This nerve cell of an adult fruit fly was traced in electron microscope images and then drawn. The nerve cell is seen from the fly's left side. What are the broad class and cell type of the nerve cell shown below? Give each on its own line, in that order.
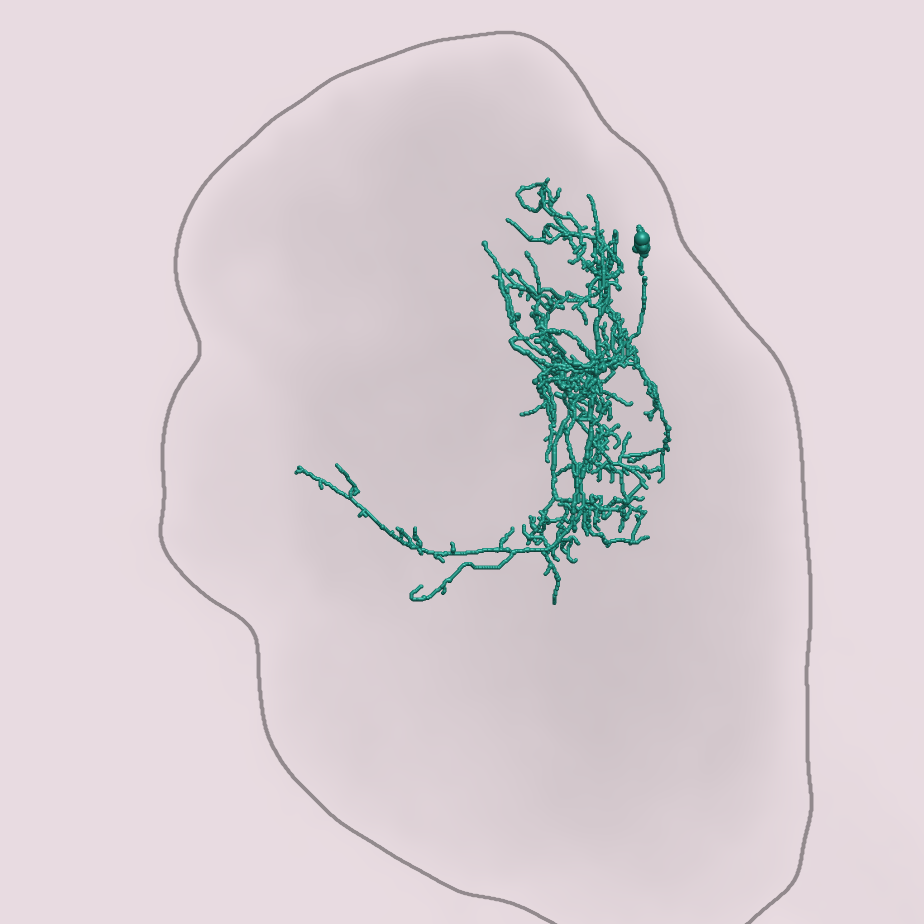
central-brain intrinsic neuron
PLP217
